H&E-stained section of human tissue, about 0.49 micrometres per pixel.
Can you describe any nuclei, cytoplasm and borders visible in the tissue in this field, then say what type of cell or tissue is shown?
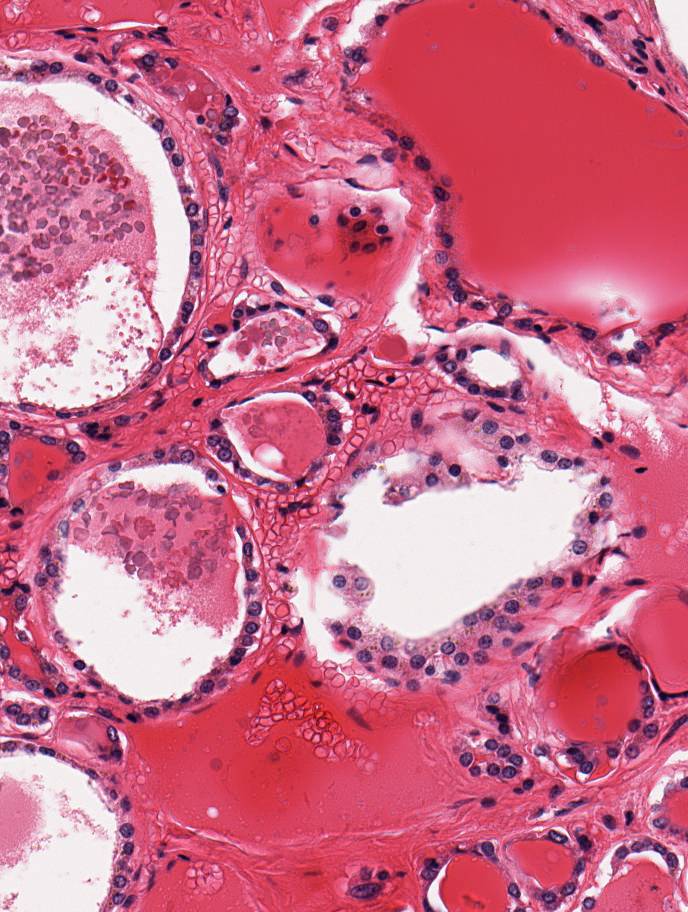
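Rounded follicles of varying size, closely packed and separated by thin septa, make up the field. A single layer of flattened to cuboidal cells with round dark nuclei lines each follicle. Follicles at the upper left and middle left contain loose clusters of rounded cells in pale granular material. Red blood cells cluster in the stroma near the centre and lower centre. The tissue is thyroid.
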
